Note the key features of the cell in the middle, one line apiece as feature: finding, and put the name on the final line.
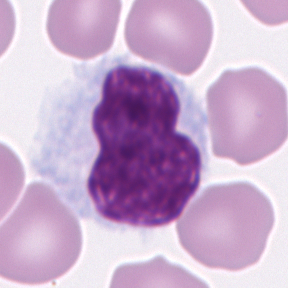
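Nucleus: folded, with a notch cut into its right side
Position: nucleus pushed off-centre, toward the right
Cytoplasm: just a pale grey-blue
Edge: faint and ragged, fading off into the background
Name: hairy cell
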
